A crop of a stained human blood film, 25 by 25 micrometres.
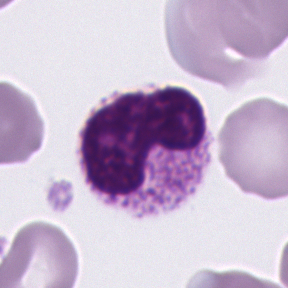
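Band neutrophil in a stained smear of peripheral blood. Its nucleus is kidney-shaped, with the notch opening toward the lower right, and the chromatin is dense and stains dark purple. Neither nucleoli in the nucleus nor vacuoles in the cytoplasm are visible.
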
